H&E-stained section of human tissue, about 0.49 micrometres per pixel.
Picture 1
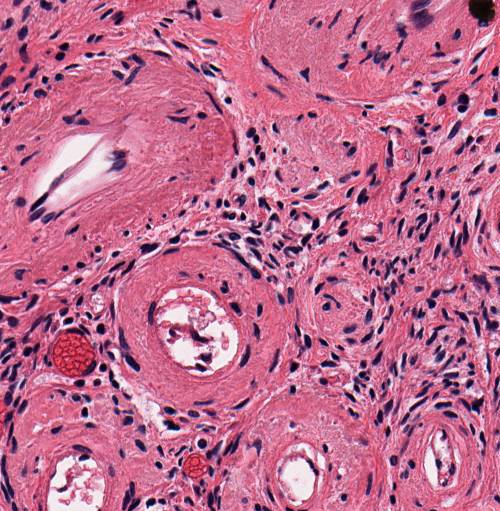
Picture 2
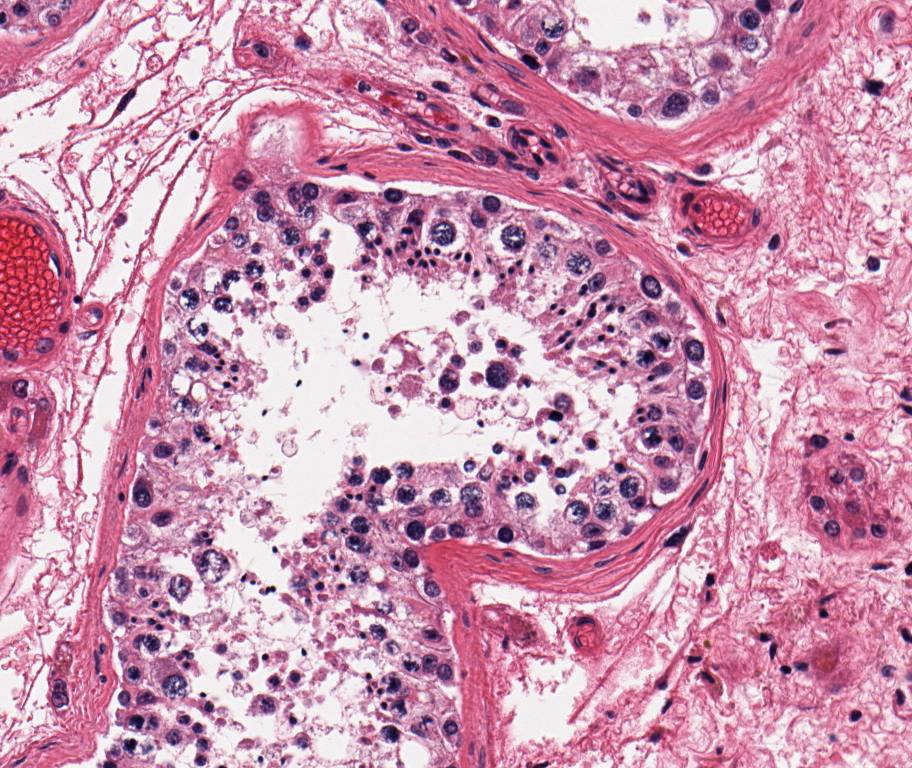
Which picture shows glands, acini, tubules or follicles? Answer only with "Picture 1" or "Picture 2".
Picture 2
